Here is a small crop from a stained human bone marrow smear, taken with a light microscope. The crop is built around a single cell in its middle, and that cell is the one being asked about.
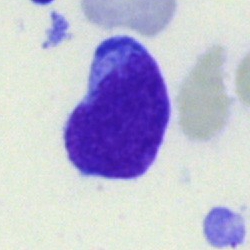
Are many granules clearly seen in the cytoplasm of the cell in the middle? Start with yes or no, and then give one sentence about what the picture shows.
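No. No granules are visible in the cytoplasm.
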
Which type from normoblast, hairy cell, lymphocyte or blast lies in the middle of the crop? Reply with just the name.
blast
